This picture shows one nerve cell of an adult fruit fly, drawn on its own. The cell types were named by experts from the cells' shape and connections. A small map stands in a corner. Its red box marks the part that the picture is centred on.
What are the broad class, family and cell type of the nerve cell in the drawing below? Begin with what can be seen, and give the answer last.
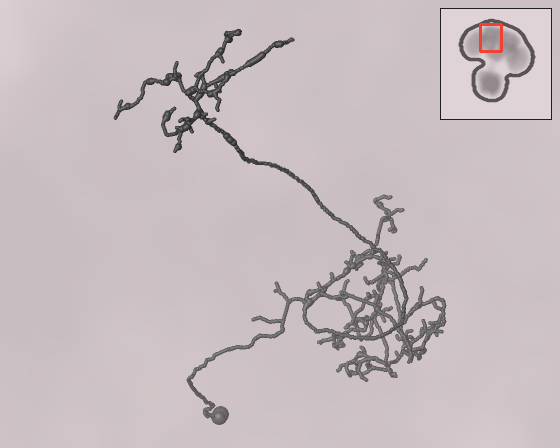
The cell body can be seen at the bottom of the picture. Dozens of branch ends can be seen. Its broad class is central-brain intrinsic neuron. Its family is hemilineage ALv1. Its cell type is M_vPNml72.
